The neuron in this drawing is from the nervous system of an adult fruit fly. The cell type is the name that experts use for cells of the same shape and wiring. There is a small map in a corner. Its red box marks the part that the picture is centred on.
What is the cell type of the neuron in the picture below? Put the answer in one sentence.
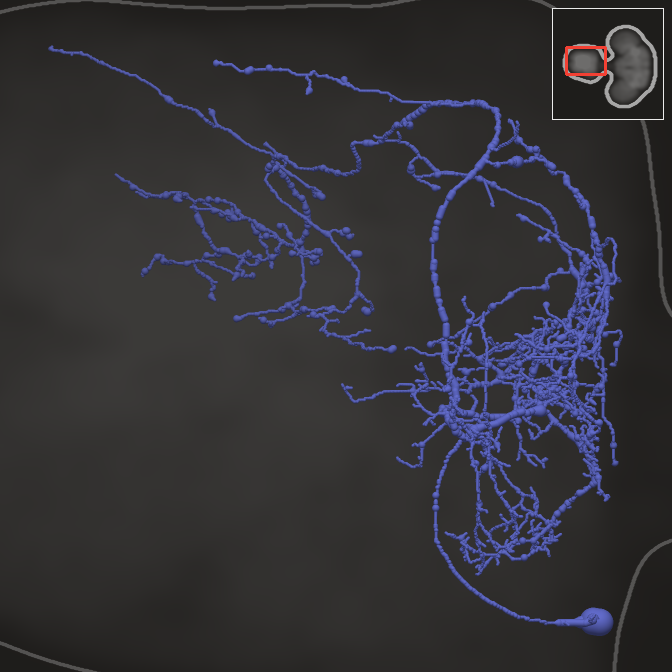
The cell type is IN19B020.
